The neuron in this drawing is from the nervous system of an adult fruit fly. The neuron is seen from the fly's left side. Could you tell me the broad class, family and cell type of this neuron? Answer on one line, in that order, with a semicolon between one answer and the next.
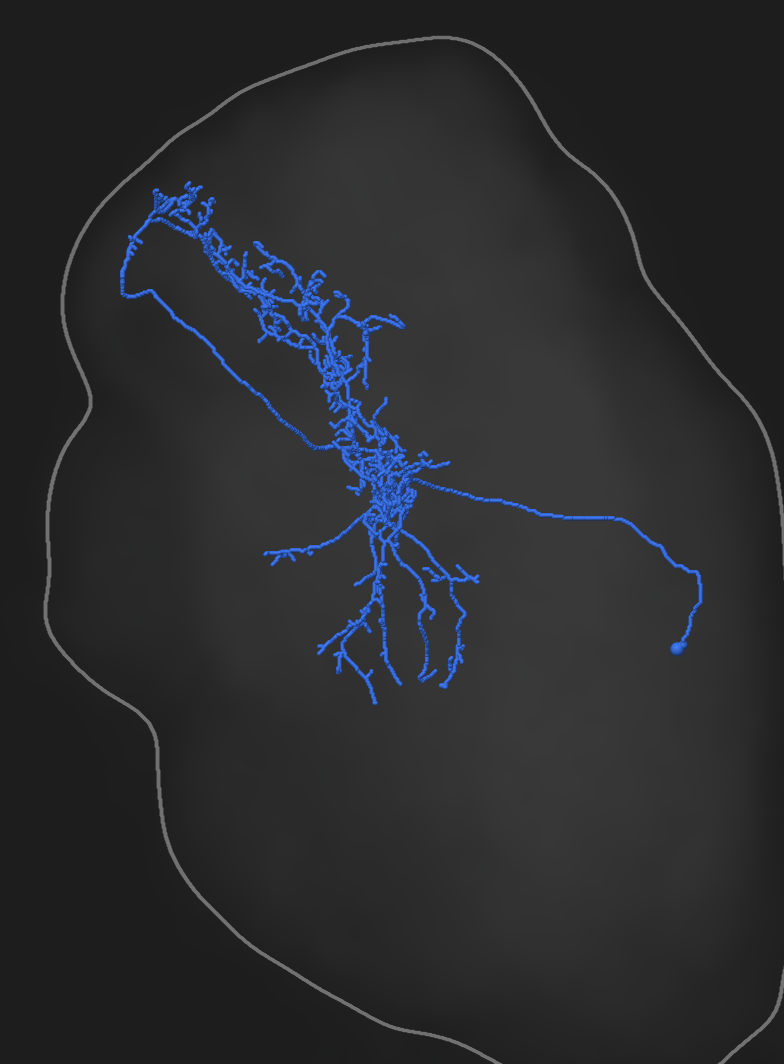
central-brain intrinsic neuron; hemilineage VLPl&p1_posterior; aIPg7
